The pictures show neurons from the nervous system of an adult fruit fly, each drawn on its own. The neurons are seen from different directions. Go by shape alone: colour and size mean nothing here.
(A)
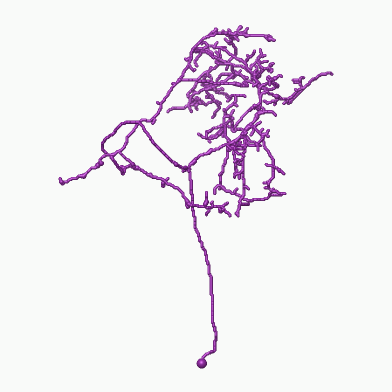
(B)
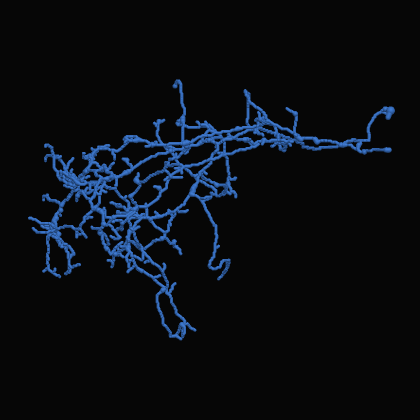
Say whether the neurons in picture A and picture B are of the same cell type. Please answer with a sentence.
They are of the same cell type.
